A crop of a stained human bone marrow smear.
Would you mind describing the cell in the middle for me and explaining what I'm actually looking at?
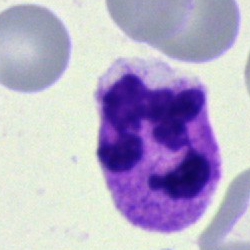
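Starting with the outline, it is oval and taller than wide. Next, the nucleus is divided into several separate lobes, linked by narrow constrictions rather than broad bands. Last, the chromatin is dark purple and densely clumped. The cell is a segmented neutrophil.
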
